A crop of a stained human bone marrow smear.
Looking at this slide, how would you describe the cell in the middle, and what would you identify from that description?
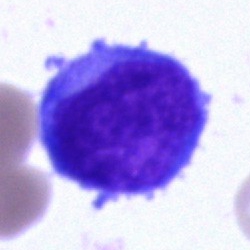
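Look first at the outline, which is roughly round. Small knobby blebs project from the surface, most visibly along the top and bottom edges. The nucleus fills most of the cell, and the cytoplasm shows no granules. This cell is a blast.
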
